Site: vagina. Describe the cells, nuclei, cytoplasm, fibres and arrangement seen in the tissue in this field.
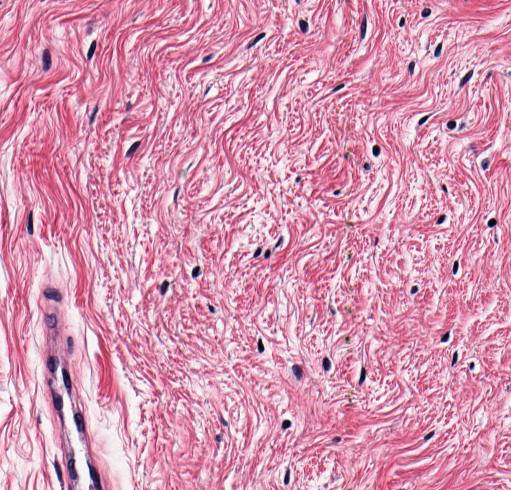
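Collagen fibres in the centre and right are wavy, interlacing in many directions. Left-side collagen bundles are more compact, running roughly vertically. Centrally, many fibres are cut across, appearing as tiny pink dots. Sparse, small, dark fibroblast nuclei, oval to spindle-shaped, lie evenly scattered among the fibres.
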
